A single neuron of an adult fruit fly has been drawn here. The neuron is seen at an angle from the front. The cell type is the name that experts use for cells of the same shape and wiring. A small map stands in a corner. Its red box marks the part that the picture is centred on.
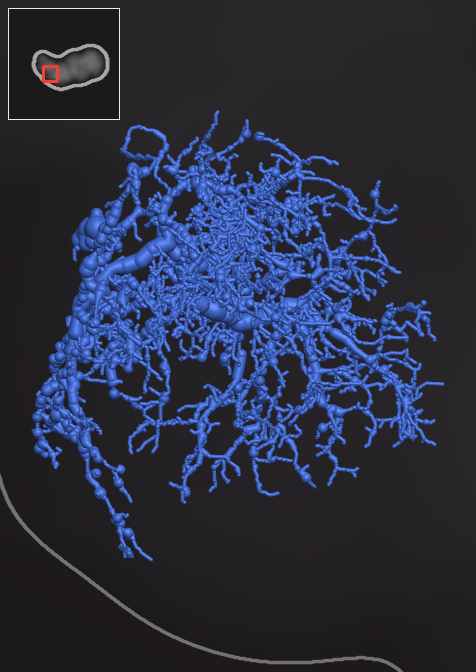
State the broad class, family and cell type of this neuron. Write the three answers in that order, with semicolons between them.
nerve-cord intrinsic neuron; hemilineage 19A; IN19A022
